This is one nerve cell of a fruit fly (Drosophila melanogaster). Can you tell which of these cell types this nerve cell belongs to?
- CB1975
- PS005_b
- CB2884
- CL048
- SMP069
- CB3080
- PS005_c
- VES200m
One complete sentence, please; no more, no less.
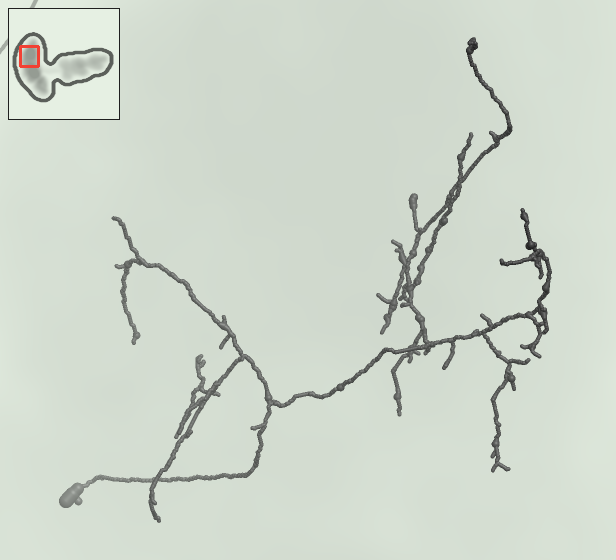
This nerve cell carries the cell type designation CB3080.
